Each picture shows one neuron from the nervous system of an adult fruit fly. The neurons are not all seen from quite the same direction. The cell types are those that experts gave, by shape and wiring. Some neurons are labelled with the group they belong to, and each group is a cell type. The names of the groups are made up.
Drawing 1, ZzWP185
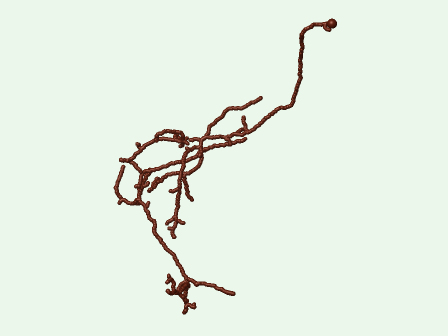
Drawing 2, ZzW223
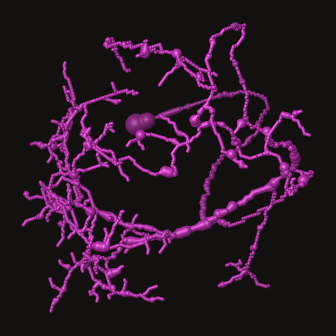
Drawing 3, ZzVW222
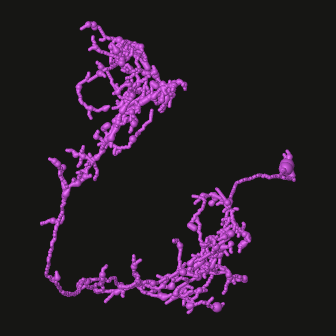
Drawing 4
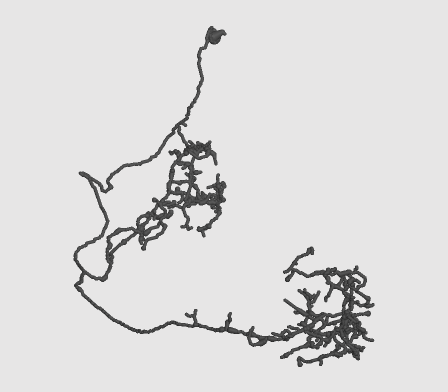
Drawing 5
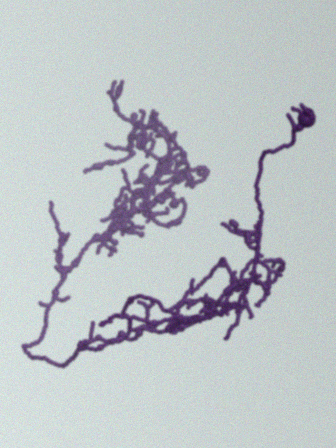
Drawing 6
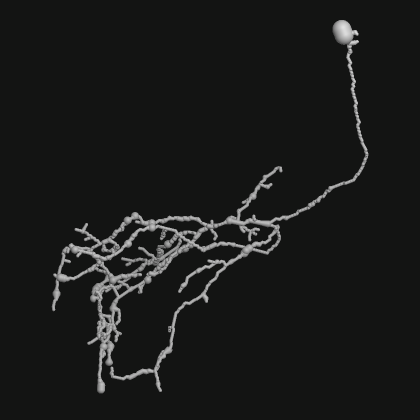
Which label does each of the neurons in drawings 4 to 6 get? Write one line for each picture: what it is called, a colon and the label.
4: ZzVW222
5: ZzVW222
6: ZzWP185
